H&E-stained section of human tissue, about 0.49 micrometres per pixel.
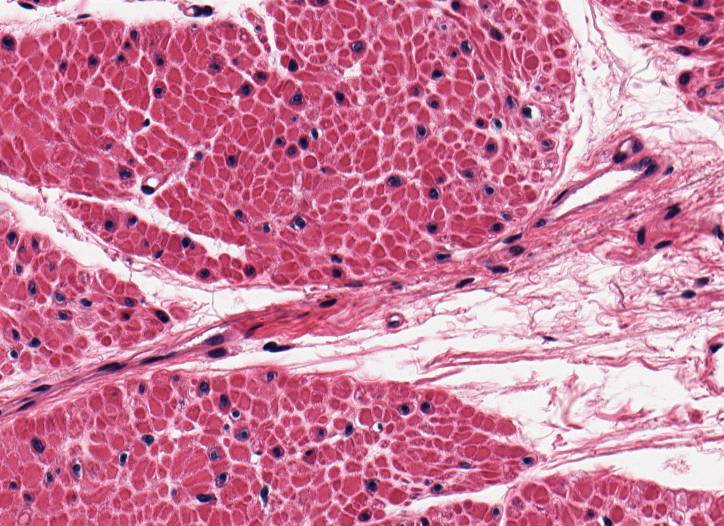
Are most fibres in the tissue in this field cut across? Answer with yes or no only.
Yes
